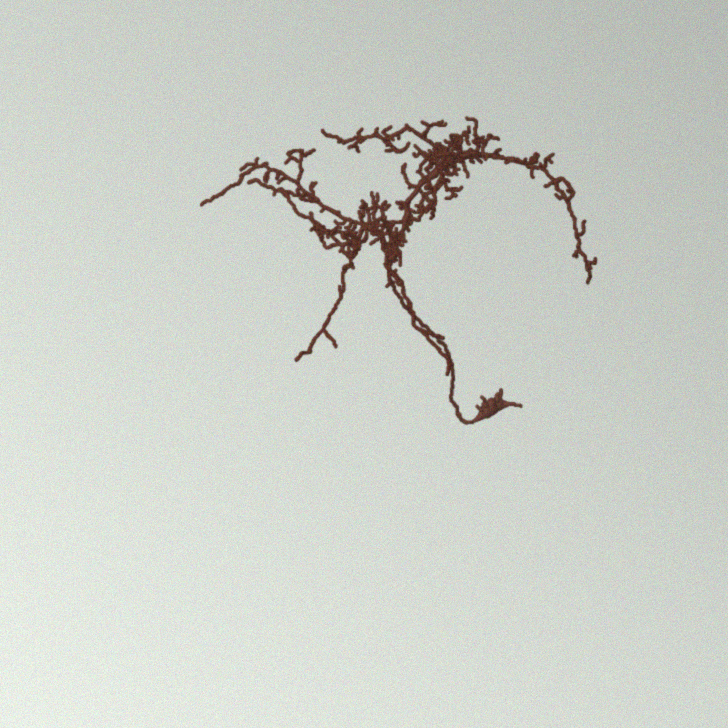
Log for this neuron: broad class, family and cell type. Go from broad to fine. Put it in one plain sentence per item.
A nerve-cord intrinsic neuron of hemilineage 12A, type vMS12_a.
